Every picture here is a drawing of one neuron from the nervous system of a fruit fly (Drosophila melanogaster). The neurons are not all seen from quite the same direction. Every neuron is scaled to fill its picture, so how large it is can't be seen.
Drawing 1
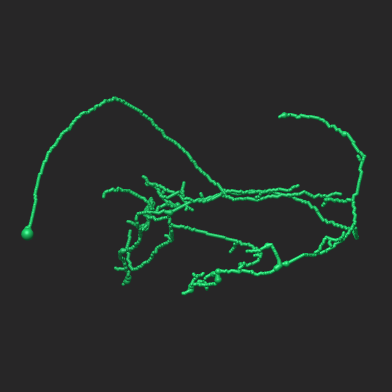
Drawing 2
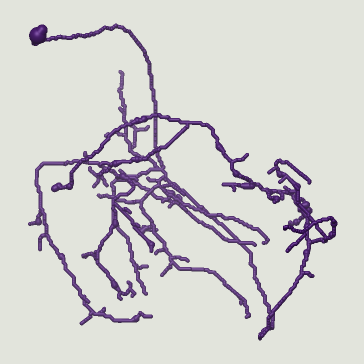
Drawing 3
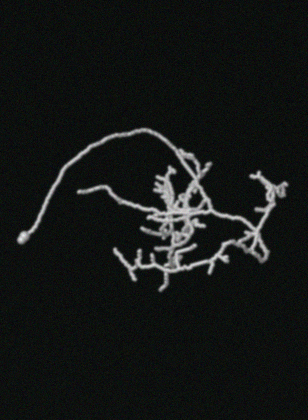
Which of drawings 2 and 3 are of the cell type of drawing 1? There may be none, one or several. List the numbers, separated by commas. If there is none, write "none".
3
